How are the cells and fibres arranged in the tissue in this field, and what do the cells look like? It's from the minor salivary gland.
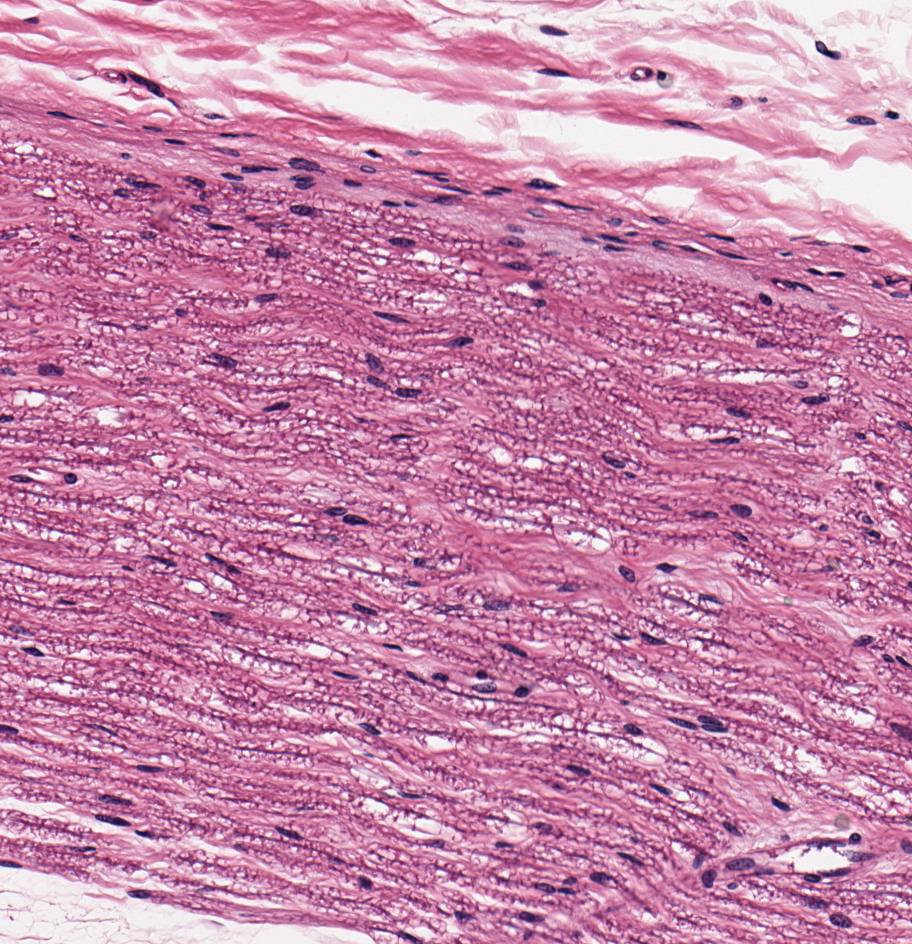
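Broad band of closely packed parallel fibres occupies most of field, running roughly left to right. Course gently wavy, not straight. Fibres pale, frothy, bubbly: fine pink network around small clear spaces. Scattered dark elongated nuclei lie among fibres, long axes parallel to them.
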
